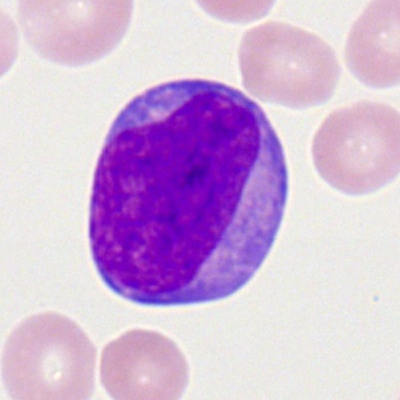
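Myeloblast, the central cell in a stained human blood smear under the light microscope. The nucleus fills most of the cell and has a shallow notch along its top edge; its purple chromatin is mottled and patchy. The cytoplasm is widest on the lower right.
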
